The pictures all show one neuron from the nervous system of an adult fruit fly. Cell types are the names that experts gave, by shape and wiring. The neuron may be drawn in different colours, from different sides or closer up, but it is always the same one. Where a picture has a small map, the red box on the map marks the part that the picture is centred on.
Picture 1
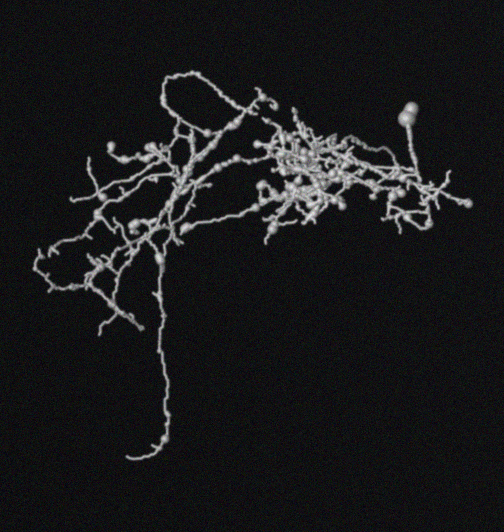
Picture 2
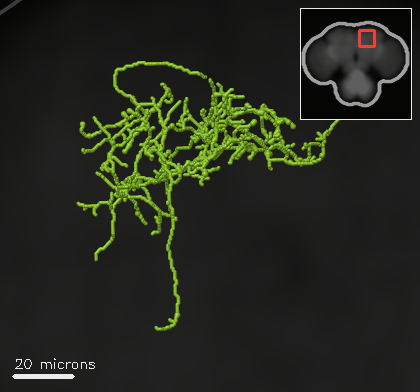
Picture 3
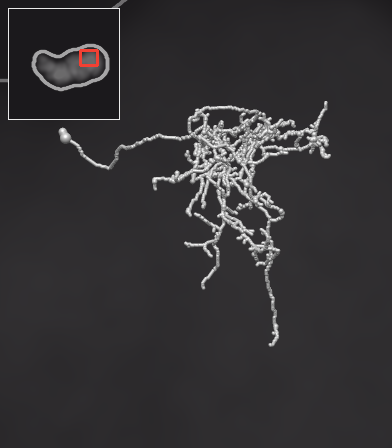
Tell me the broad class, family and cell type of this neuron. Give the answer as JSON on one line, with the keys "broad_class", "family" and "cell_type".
{"broad_class": "central-brain intrinsic neuron", "family": "hemilineage DM6_dorso_lateral", "cell_type": "SIP069"}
